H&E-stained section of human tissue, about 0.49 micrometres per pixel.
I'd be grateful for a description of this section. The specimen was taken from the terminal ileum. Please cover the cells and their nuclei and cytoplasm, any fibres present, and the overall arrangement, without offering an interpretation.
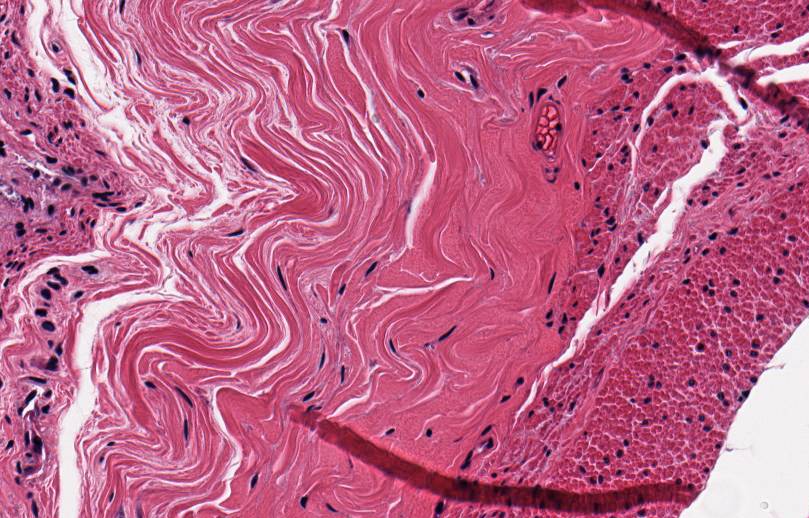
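To begin with the fibres: wavy, strongly eosinophilic bundles fill the centre and left of the field. Next, the nuclei among them are sparse, dark and elongated, lying along the fibres. Then there is a small vessel containing red blood cells near the top, right of centre. Finally, no fat cells are seen.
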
